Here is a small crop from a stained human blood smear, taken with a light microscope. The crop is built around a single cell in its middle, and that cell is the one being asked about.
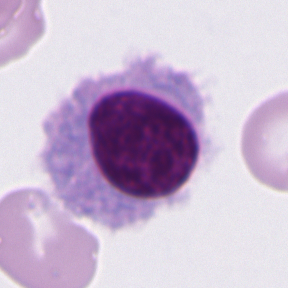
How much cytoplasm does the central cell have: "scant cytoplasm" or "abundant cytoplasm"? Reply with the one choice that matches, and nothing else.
Abundant cytoplasm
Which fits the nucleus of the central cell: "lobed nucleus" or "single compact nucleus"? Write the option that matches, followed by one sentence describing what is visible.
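Single compact nucleus. The nucleus is oval with a smooth edge and no indentation.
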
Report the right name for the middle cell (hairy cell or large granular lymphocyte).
hairy cell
